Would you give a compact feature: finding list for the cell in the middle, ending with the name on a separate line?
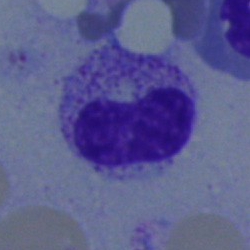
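Shape: nucleus bean-shaped, indentation on the upper side
Position: nucleus sitting in the lower half of the cell
Granules: fine, purple, scattered throughout the cytoplasm
Clear area: a pale one in the cytoplasm, within the indentation above the nucleus
Name: metamyelocyte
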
